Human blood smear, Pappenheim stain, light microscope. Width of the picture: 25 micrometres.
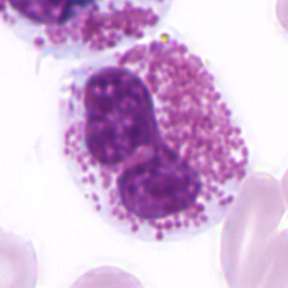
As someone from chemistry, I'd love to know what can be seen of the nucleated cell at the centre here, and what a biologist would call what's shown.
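Nucleus: dark purple chromatin, coarsely clumped. Cytoplasm: packed with many coarse, round, reddish-pink granules of fairly uniform size, most of the granulated cytoplasm lying to the right of the nucleus. The cell is an eosinophil.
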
